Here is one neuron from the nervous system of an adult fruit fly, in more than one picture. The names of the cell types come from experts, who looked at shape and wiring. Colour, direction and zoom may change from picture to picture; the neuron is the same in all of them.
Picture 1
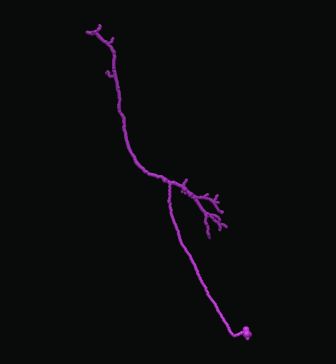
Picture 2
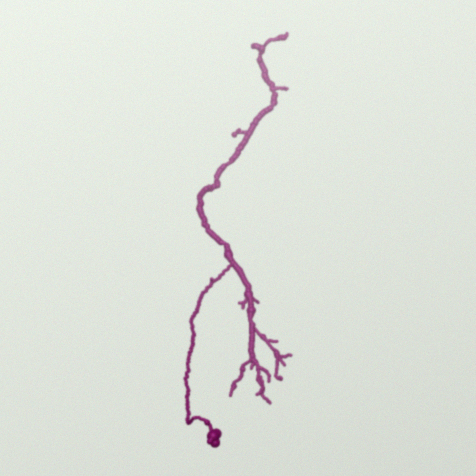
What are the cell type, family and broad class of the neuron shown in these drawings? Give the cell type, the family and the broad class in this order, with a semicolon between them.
IN08B070_a; hemilineage 08B; nerve-cord intrinsic neuron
